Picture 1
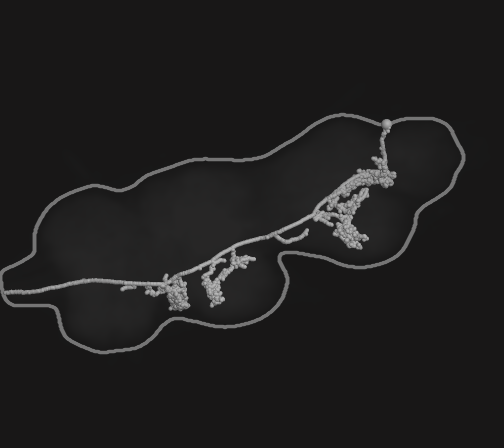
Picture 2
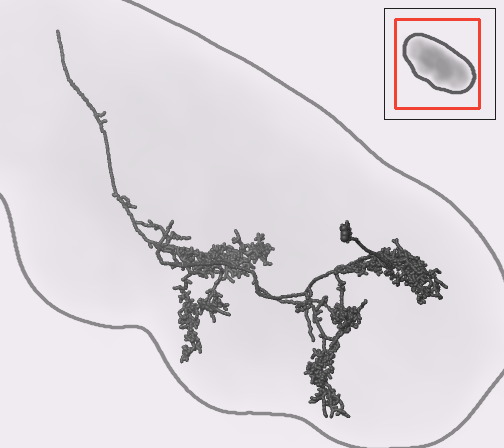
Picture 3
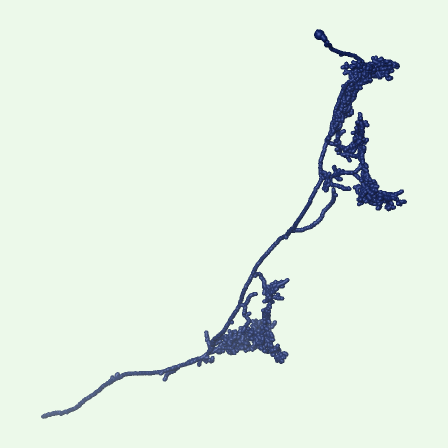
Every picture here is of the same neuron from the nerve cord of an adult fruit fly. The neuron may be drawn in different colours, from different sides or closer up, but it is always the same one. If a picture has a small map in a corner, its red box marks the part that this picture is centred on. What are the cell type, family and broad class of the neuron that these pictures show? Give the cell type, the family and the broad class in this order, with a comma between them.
AN09B009, hemilineage 09B, ascending neuron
